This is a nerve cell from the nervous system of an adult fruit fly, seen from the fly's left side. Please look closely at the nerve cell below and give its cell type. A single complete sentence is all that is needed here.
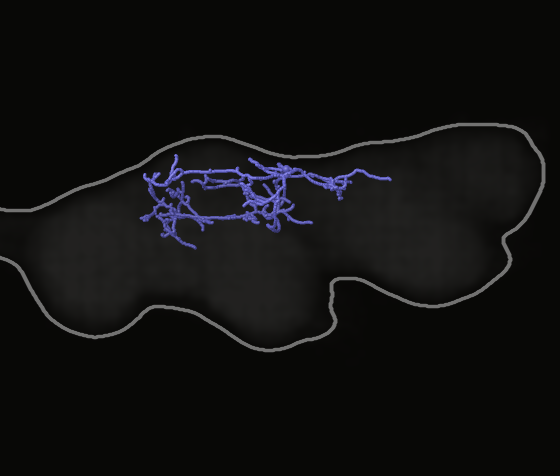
The cell type given to this nerve cell is IN19B055.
